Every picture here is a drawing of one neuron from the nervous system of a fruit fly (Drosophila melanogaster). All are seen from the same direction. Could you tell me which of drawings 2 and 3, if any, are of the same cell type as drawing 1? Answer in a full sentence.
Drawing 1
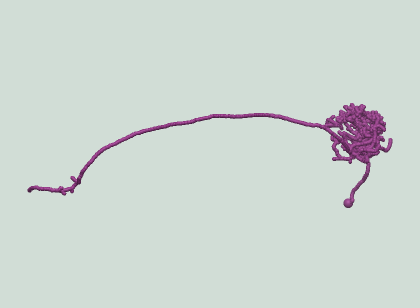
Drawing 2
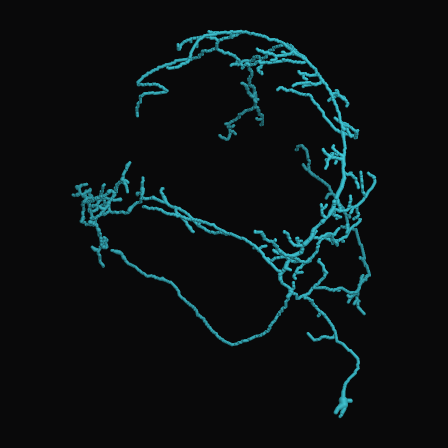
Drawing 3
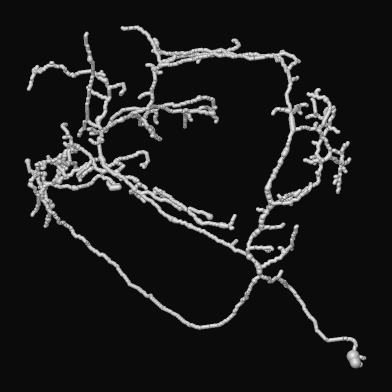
None of them is of the same cell type.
